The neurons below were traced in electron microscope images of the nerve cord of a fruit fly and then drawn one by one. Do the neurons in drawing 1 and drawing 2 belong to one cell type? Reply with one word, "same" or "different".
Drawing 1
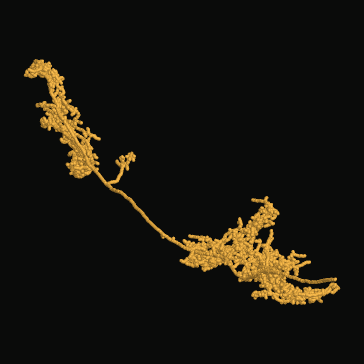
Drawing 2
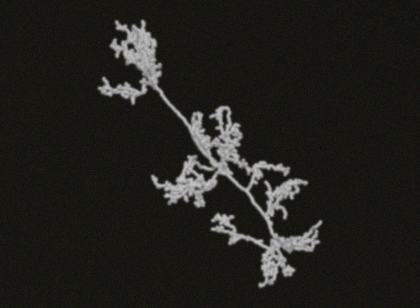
different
